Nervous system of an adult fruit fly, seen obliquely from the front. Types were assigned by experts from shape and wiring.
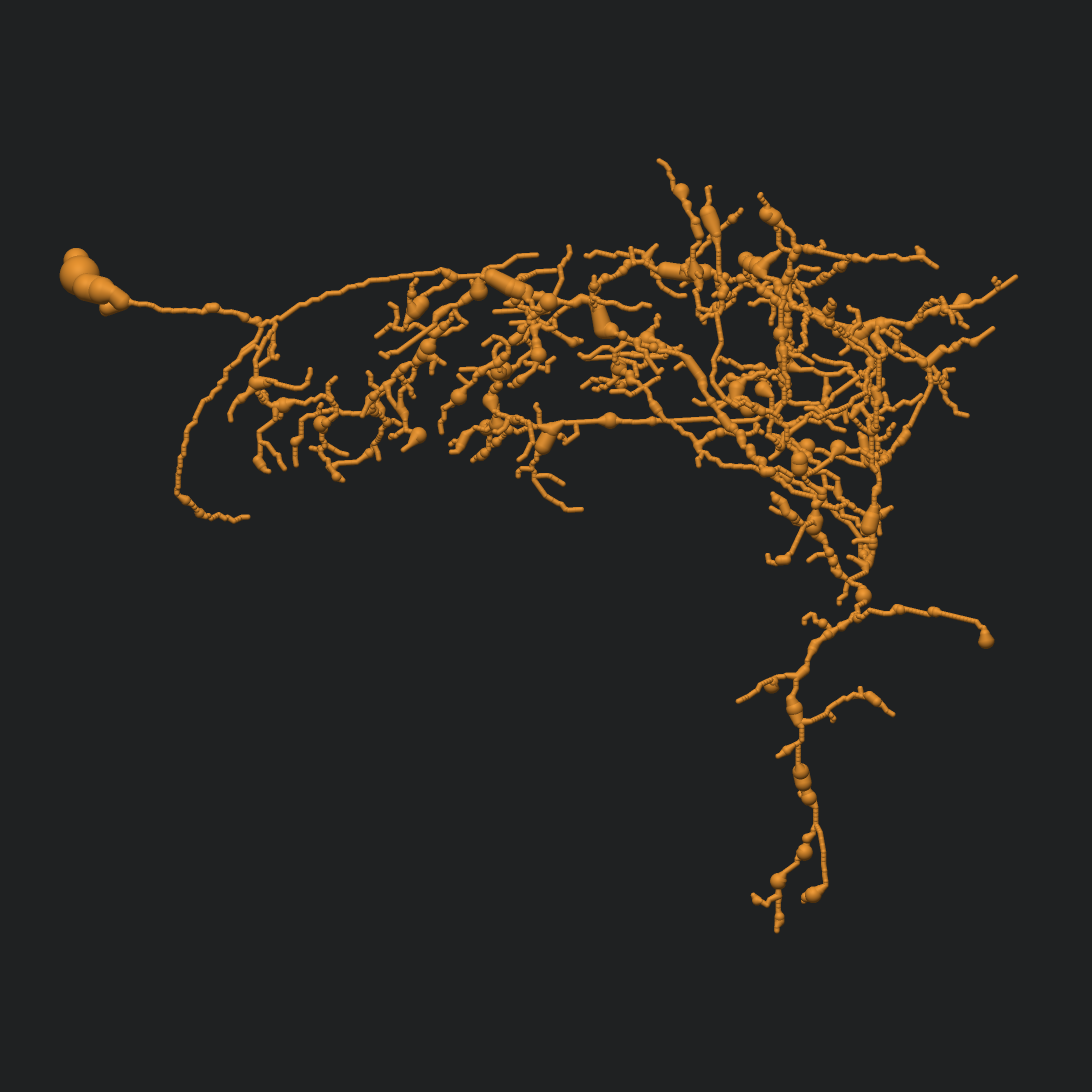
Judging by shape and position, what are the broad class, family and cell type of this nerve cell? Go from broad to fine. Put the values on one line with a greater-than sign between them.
central-brain intrinsic neuron > hemilineage VLPl2_posterior > CB2127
